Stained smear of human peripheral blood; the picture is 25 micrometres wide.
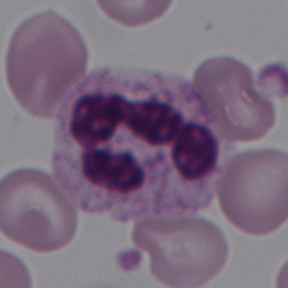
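Segmented neutrophil. Its nucleus is divided into four separate lobes, and fine purple granules are scattered throughout the cytoplasm, in which no vacuoles are visible. The outline is roughly round, without surface projections.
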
